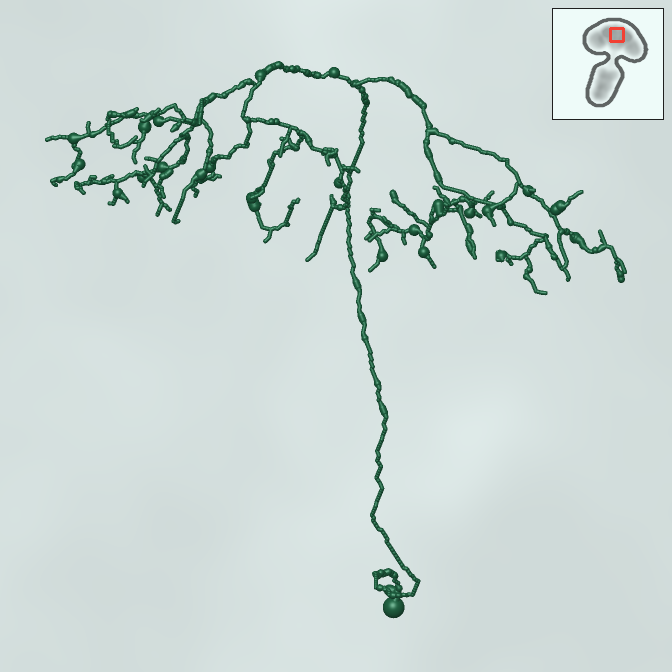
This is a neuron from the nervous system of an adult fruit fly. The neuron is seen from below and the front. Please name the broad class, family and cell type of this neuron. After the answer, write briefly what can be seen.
Its broad class is central-brain intrinsic neuron. The family is hemilineage DM6_dorso_medial. Its cell type is FB7D_b. It lies in the brain. The cell body can be seen at the bottom of the picture. The picture shows dozens of branch ends.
